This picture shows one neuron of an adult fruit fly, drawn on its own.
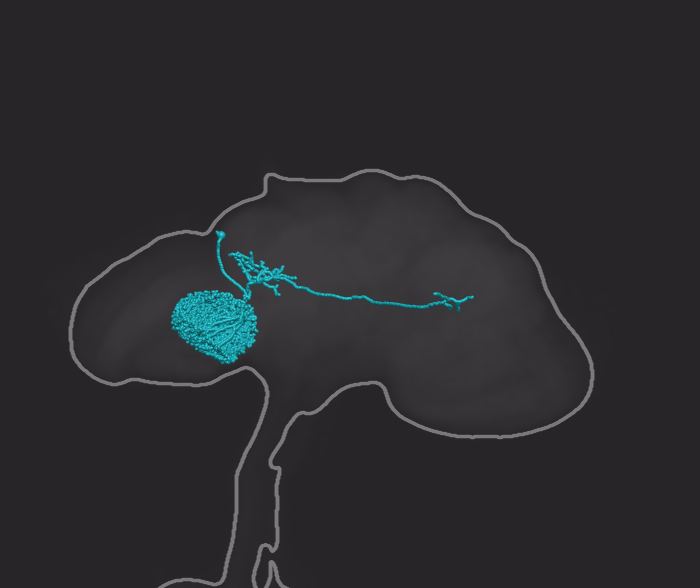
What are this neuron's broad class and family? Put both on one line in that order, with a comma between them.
visual projection neuron, hemilineage VLPl2_lateral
